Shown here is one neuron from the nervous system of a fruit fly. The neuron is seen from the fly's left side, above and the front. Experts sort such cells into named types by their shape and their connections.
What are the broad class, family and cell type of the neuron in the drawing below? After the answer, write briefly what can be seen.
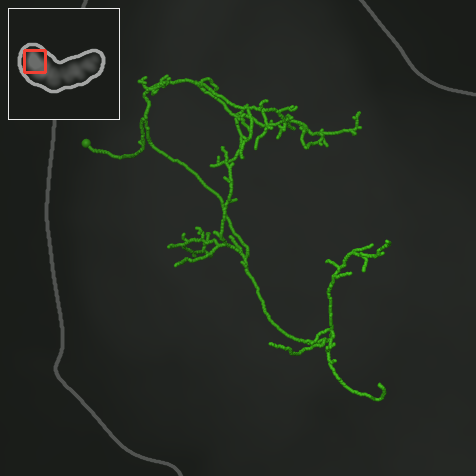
It is a central-brain intrinsic neuron. Its family is hemilineage AOTUv4_dorsal. It is of cell type SMP008. Dozens of branch ends can be seen. As drawn here it is about as wide as it is tall.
